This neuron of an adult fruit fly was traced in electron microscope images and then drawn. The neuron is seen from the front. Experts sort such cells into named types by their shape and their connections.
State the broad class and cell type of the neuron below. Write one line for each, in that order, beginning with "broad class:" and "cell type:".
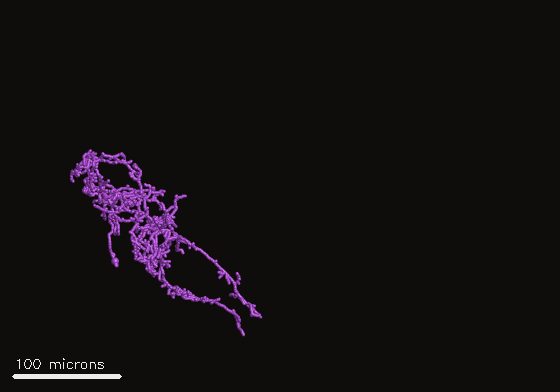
broad class: central-brain intrinsic neuron
cell type: AVLP398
